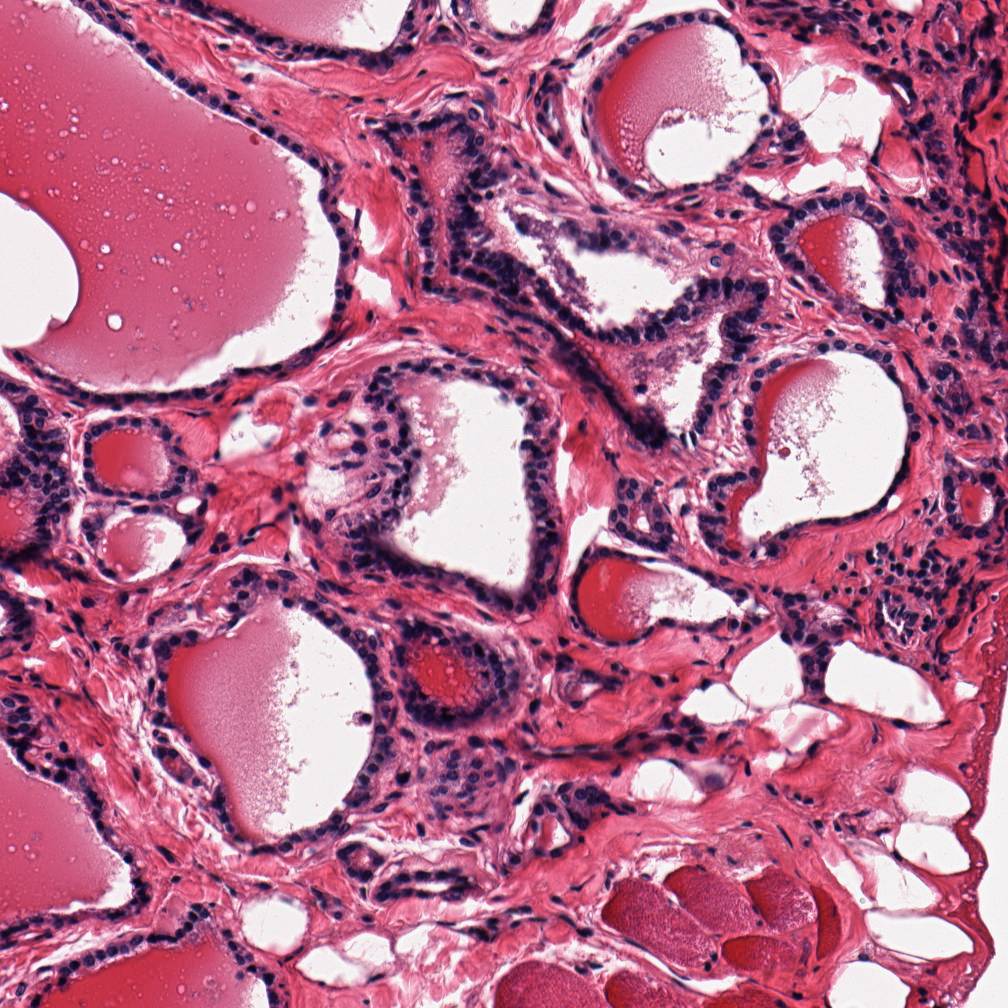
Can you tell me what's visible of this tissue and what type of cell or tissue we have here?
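Many rounded and irregular spaces of widely varying size fill the field, set in stroma. A single layer of flattened to cuboidal cells with small dark nuclei lines them. Most hold homogeneous pink material, the largest such space lying at upper left. The material often pulls away from part of the lining, leaving clear white gaps. It is thyroid.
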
